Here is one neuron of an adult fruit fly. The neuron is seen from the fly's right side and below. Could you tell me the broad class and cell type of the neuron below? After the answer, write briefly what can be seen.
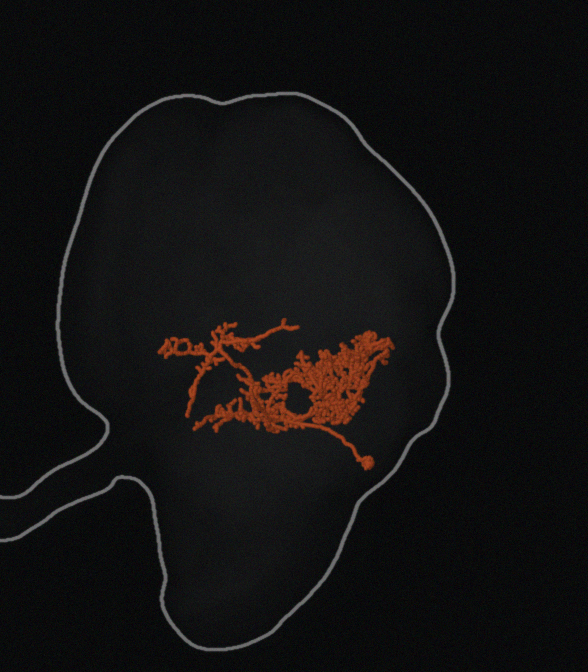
Its broad class is central-brain intrinsic neuron. Its cell type is LAL083. In this view it is wider than it is tall.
